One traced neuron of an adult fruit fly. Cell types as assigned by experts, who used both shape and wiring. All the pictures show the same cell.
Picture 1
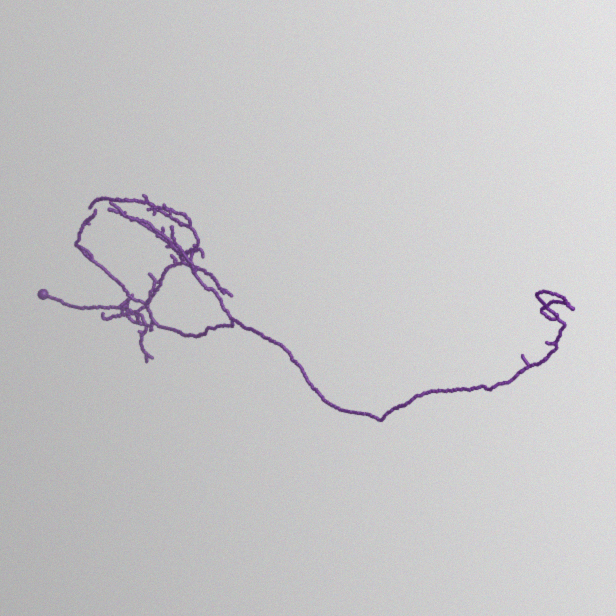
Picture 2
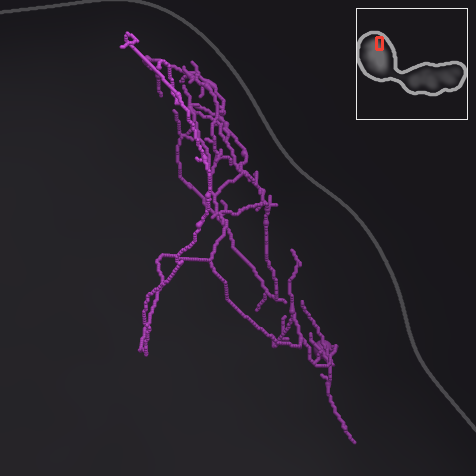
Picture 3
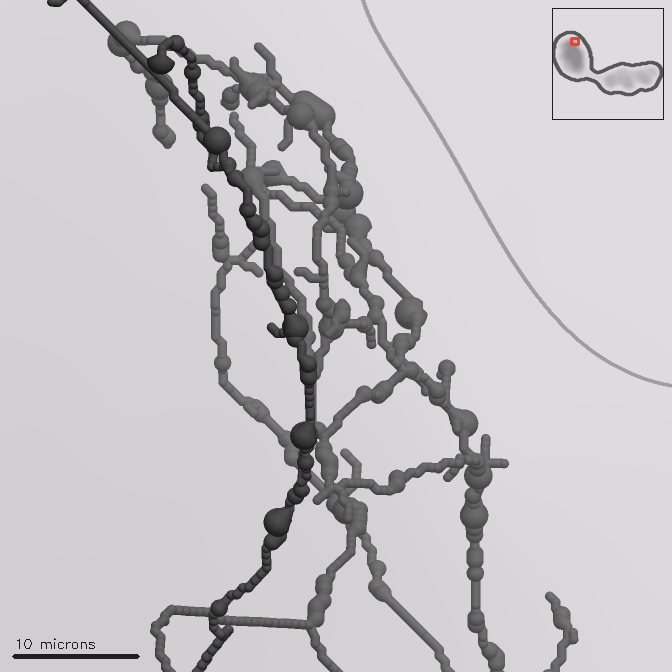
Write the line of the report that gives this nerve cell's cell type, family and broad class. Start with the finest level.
CB3173; hemilineage LHp2; central-brain intrinsic neuron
